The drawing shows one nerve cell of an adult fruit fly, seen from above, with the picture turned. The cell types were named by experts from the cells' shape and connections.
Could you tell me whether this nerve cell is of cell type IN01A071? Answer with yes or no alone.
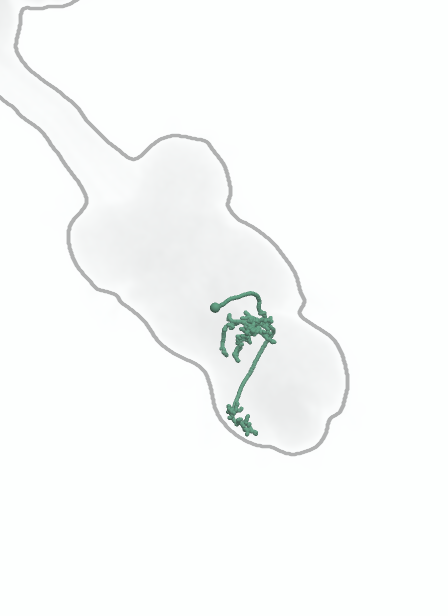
yes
